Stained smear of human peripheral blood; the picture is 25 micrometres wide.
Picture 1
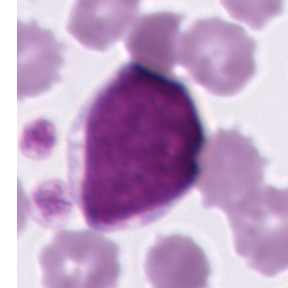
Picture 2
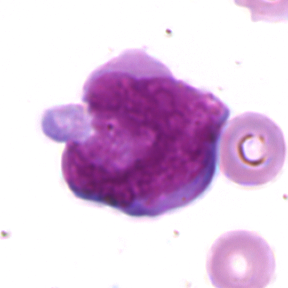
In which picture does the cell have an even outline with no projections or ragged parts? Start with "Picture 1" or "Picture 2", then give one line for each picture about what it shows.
Picture 1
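What picture 1 shows: The cell outline is smooth without surface projections.
What picture 2 shows: A pale bluish bleb projects from the left side of the cell.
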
